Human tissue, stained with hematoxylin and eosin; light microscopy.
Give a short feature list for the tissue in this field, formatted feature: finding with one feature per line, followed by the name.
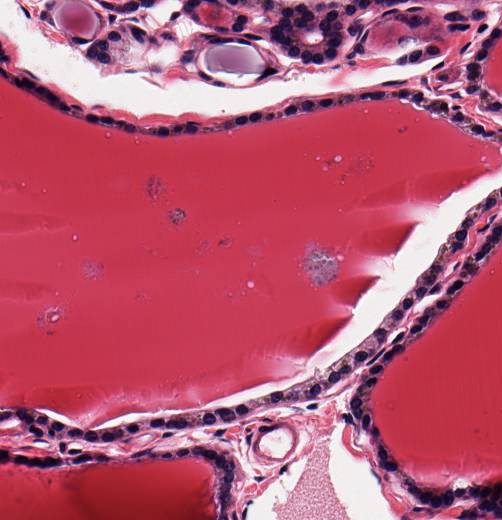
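Follicle: one large, colloid-filled, occupying most of the centre
Edges: parts of other follicles
Lining: single layer of flattened to low cuboidal cells
Nuclei: dark, round to oval
Colloid: a few small grey-blue granular clumps floating near the follicle centre
Stroma: thin strands separating the follicles
Vessel: at bottom centre, holding red blood cells
Name: thyroid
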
